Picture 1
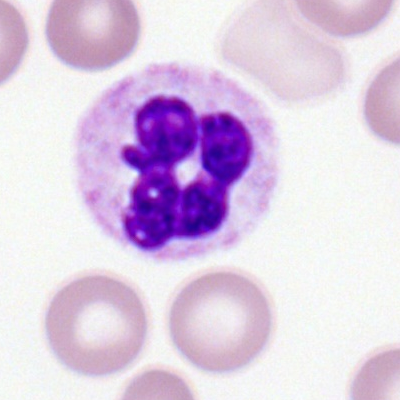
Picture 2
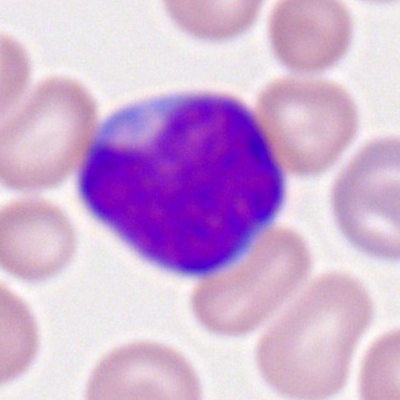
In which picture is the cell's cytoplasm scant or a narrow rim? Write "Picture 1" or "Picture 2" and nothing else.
Picture 2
